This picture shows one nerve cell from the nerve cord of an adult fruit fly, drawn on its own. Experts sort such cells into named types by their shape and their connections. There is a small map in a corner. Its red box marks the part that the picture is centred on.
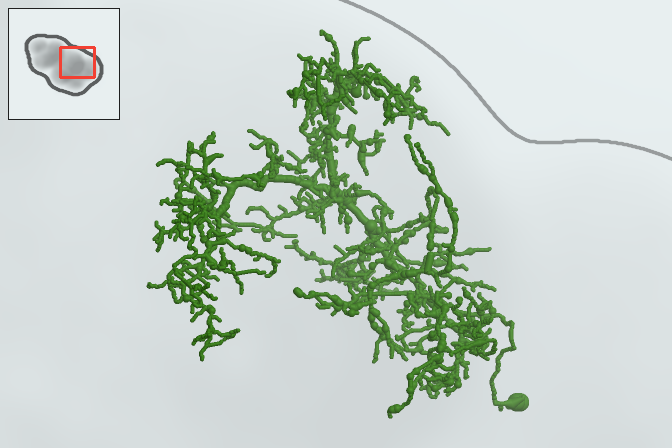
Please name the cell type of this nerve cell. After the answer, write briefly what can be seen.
The cell type is INXXX468. Its broad class is nerve-cord intrinsic neuron. The picture shows more than a hundred branch ends. As drawn here it is about as wide as it is tall.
